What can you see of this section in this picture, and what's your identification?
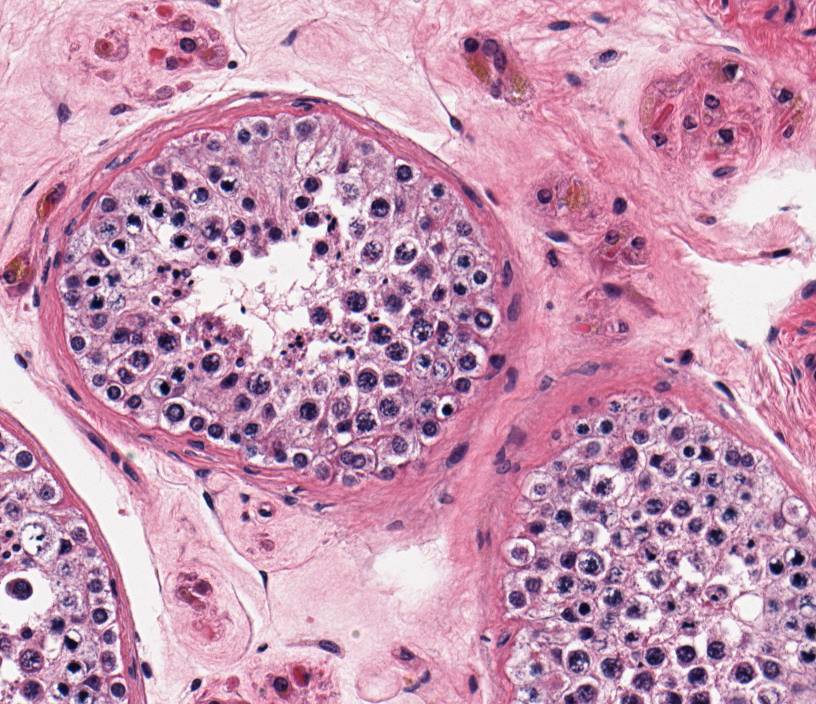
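See the rounded tubules cut across, one nearly whole at upper left-centre, others partial at lower right and left edge. Their middle layers show many large round cells of coarse, clumped dark chromatin, consistent with primary spermatocytes. Stromal clusters of polygonal cells with abundant eosinophilic cytoplasm, some pigmented golden-brown, are consistent with Leydig cells. This is testis.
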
